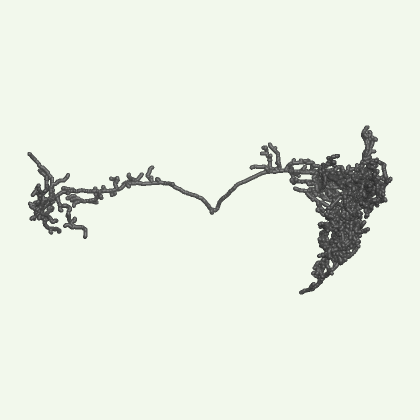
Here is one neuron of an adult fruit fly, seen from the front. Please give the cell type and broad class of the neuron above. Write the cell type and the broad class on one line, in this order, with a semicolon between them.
AVLP502; central-brain intrinsic neuron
